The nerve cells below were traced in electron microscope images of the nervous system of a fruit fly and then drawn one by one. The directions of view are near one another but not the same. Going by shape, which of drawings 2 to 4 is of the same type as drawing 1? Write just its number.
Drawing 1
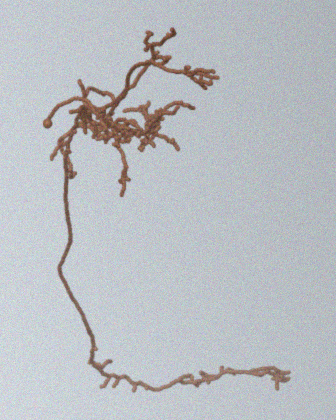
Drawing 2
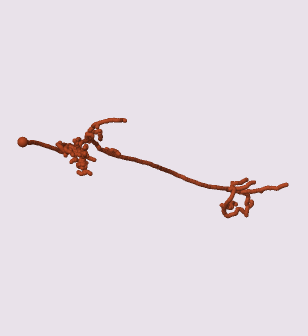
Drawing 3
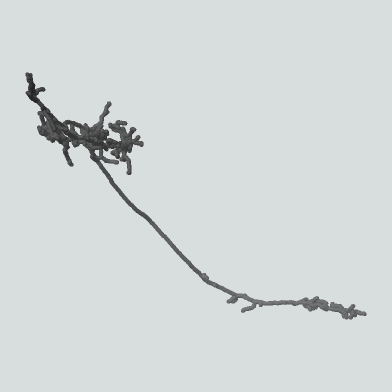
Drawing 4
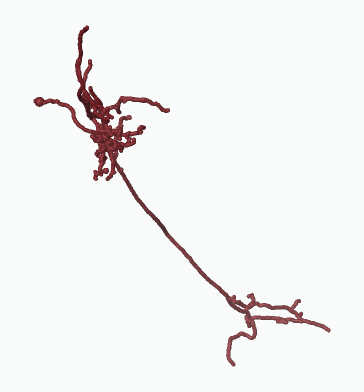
3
